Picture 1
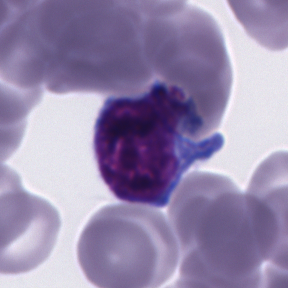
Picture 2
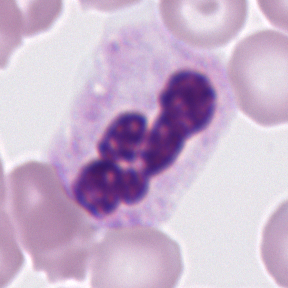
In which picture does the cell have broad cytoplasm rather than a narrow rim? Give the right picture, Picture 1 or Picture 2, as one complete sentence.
Abundant cytoplasm surrounds the nucleus in picture 2.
